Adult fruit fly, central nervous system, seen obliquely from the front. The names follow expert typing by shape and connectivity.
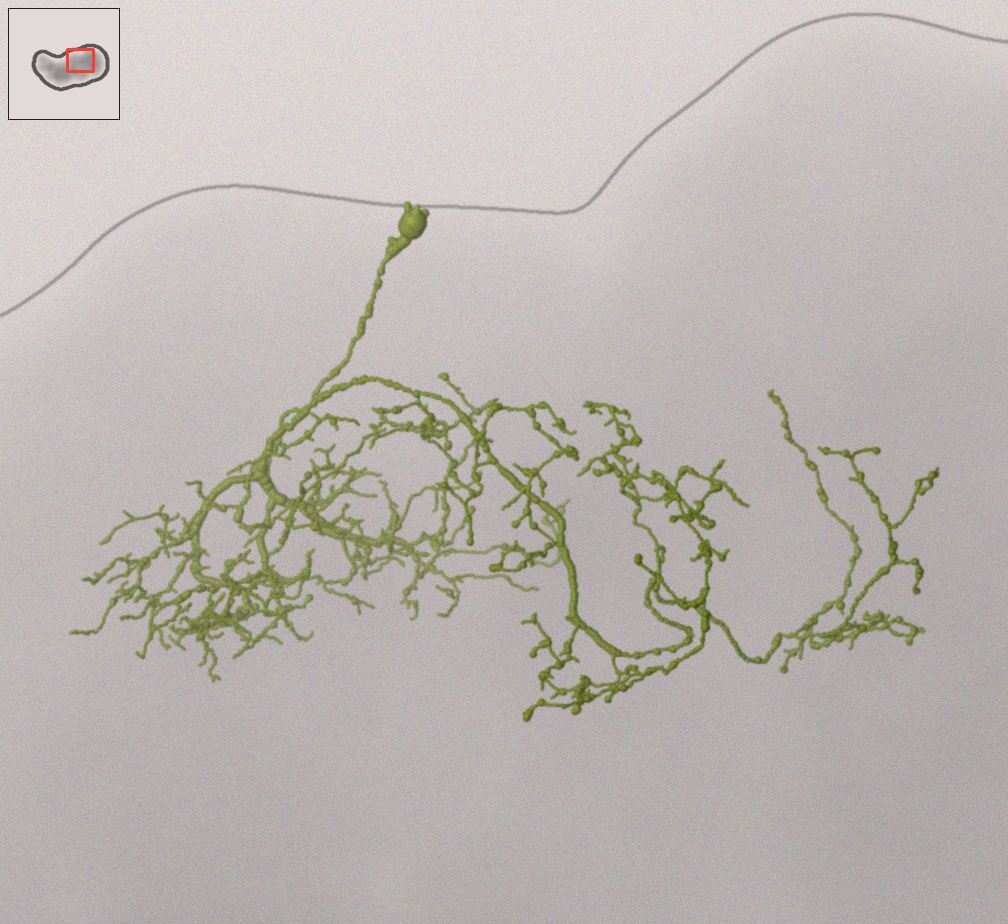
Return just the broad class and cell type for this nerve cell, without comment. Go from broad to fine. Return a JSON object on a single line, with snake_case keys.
{"broad_class": "central-brain intrinsic neuron", "cell_type": "IB017"}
